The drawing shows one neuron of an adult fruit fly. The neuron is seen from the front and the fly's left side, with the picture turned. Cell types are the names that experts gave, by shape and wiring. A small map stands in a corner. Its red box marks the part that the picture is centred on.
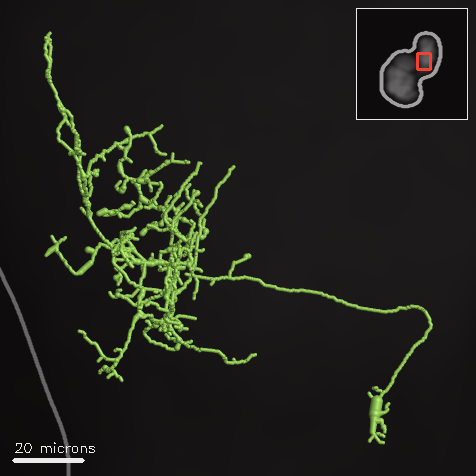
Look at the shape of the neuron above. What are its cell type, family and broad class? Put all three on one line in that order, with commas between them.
IN16B063, hemilineage 16B, nerve-cord intrinsic neuron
